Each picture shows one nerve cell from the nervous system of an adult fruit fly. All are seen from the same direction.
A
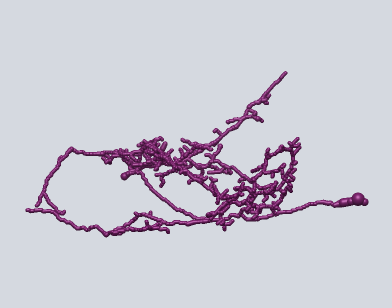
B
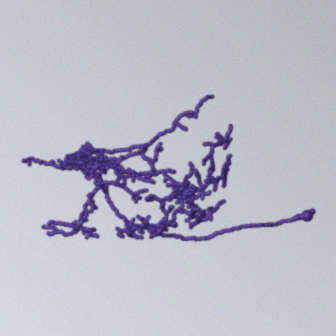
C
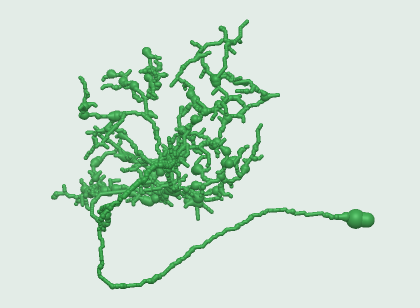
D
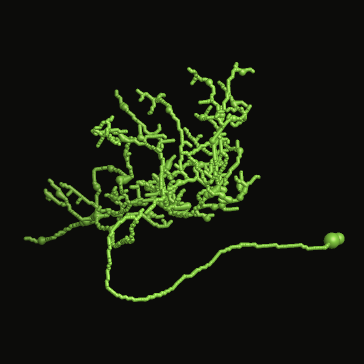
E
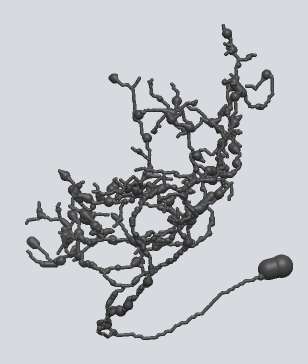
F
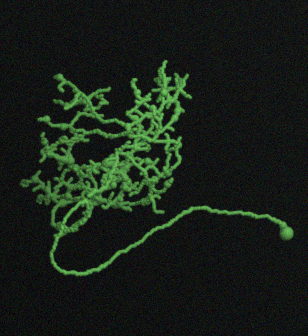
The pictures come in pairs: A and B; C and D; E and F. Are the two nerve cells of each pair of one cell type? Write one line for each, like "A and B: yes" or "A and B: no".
A and B: yes
C and D: yes
E and F: yes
